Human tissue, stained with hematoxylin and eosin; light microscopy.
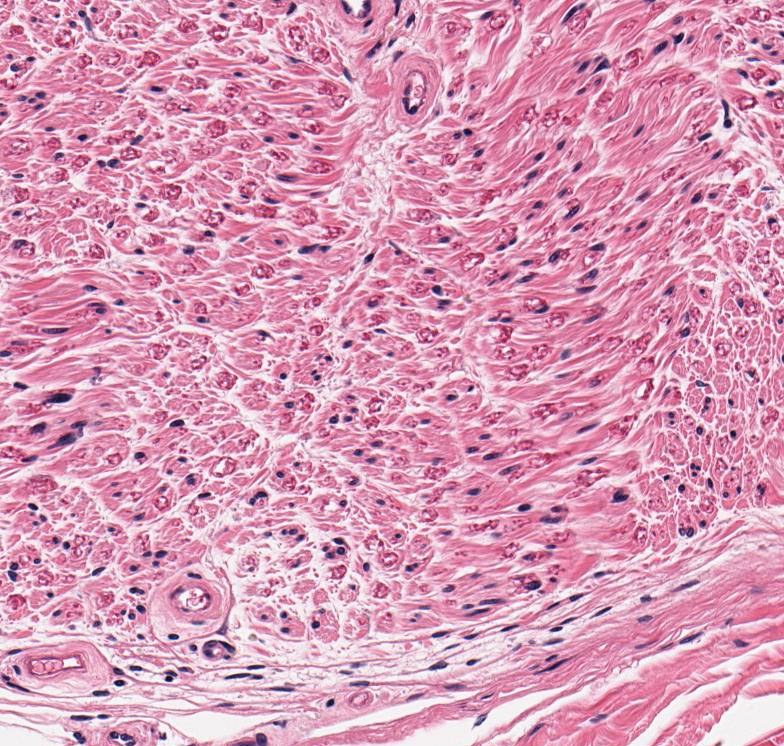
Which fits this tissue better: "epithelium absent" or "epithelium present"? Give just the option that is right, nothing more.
Epithelium absent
